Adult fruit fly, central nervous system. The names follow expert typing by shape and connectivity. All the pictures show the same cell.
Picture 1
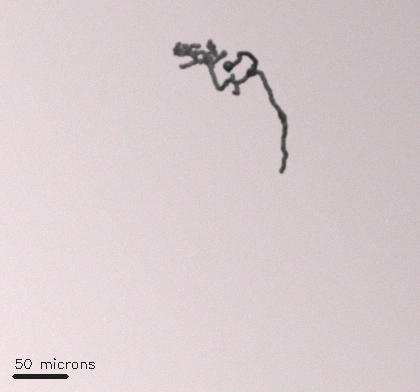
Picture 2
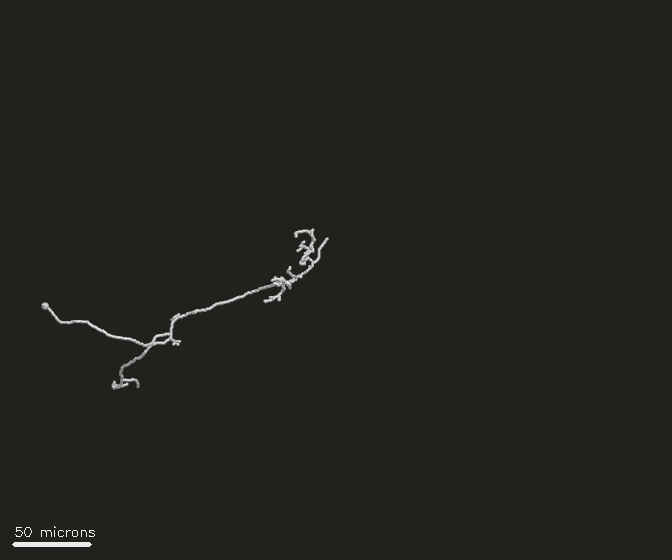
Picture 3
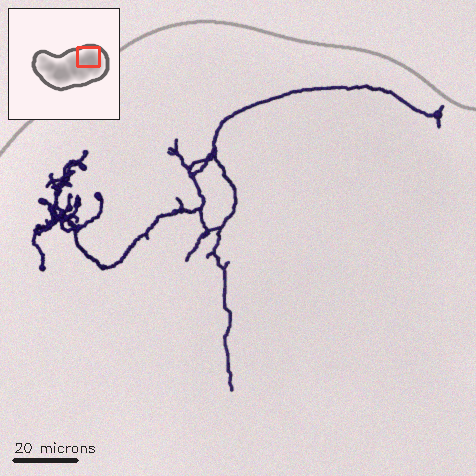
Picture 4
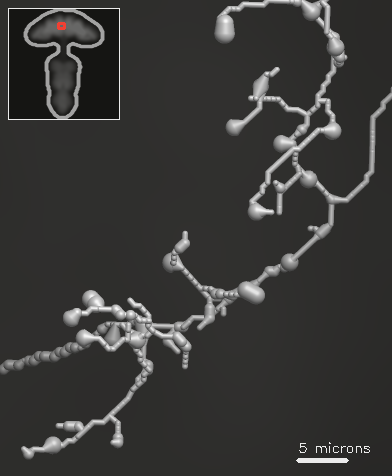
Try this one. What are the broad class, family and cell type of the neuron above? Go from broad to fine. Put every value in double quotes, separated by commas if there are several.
"central-brain intrinsic neuron", "hemilineage SLPpl1", "SMP226"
